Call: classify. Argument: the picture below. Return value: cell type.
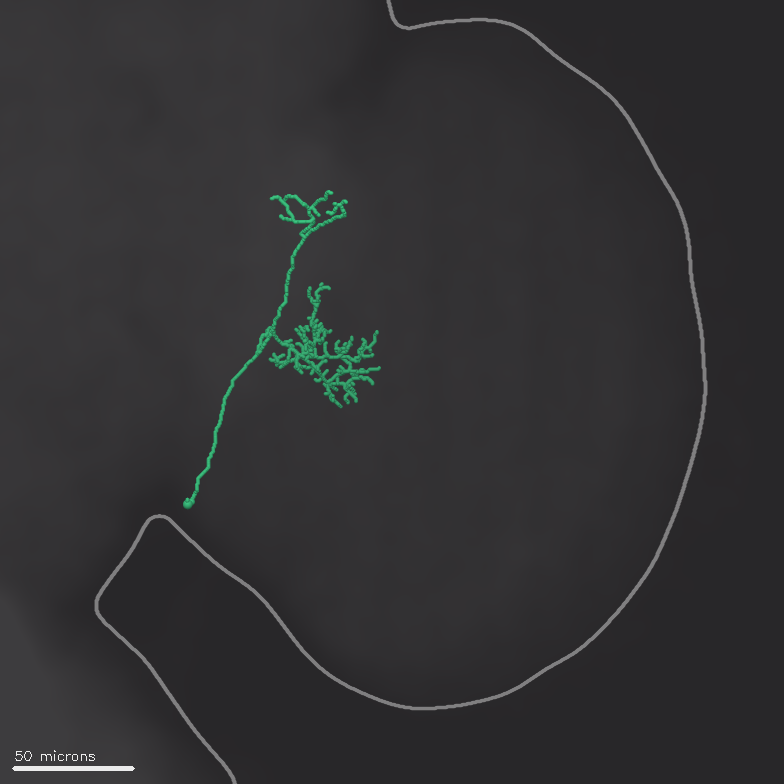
LC15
